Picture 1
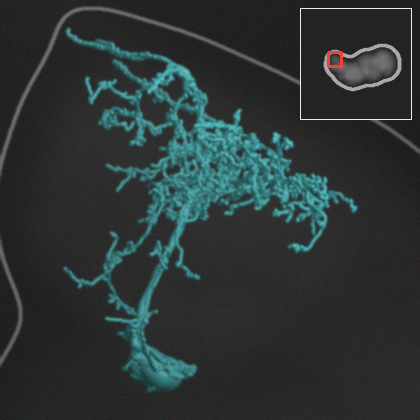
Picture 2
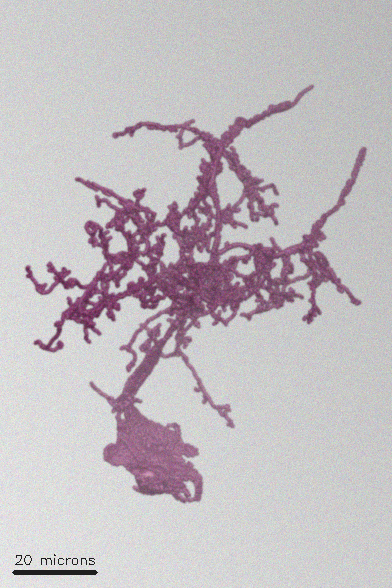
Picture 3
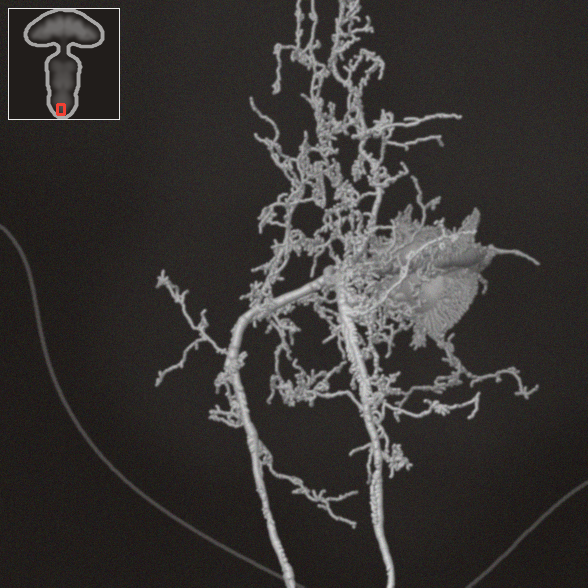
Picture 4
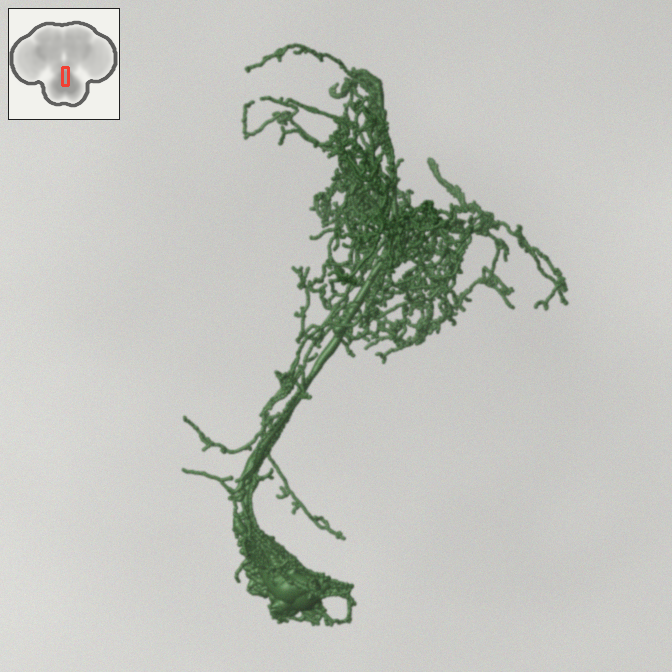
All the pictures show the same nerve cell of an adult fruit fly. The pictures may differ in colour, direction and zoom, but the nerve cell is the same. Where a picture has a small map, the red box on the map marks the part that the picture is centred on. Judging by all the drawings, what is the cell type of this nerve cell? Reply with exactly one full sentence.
A cell of type EN00B019 is what this nerve cell is.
